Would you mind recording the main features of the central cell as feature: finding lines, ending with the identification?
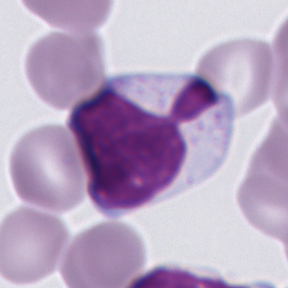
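Nucleus: a smaller lobe reaching into the upper right, joined to the main mass by a narrow neck
Nucleoli: none visible
Cytoplasmic granules: sparse, fine, reddish-purple
Vacuoles: none seen
Name: large granular lymphocyte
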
